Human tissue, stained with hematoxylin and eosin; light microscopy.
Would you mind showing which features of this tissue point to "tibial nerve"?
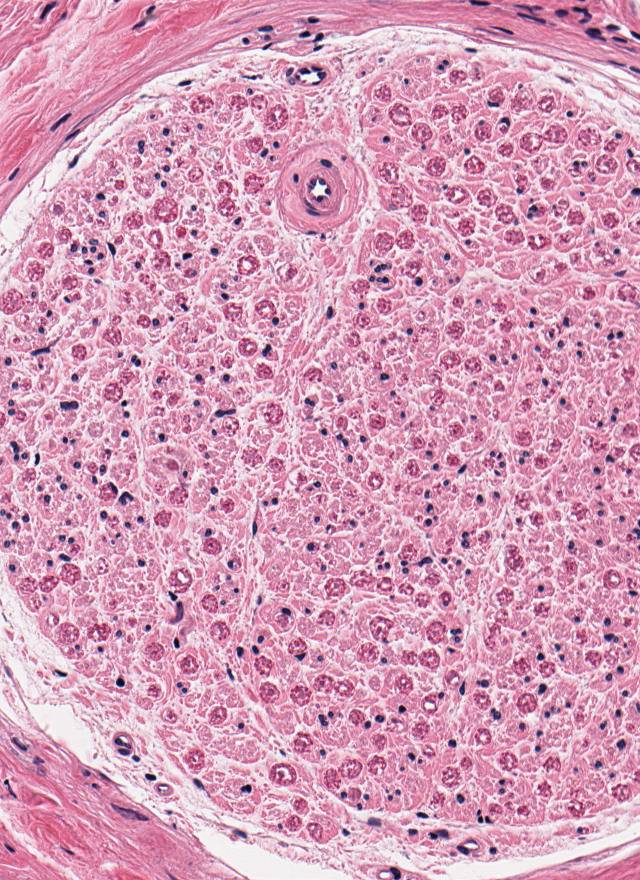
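This is tibial nerve, cut in cross-section, and a single large rounded bundle of nerve fibres fills most of the field.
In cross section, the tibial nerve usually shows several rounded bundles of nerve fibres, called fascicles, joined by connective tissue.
That is the part that fits less well here: only one bundle is in view, not several. Small dark oval nuclei are scattered evenly among the fibres throughout the bundle.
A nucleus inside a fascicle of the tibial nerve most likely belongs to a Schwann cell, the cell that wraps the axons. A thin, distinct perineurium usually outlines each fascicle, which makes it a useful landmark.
Here the bundle is encircled by dense pink fibrous tissue with flattened dark nuclei, visible at the top and lower left corners. No fat cells are seen anywhere in the field.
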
